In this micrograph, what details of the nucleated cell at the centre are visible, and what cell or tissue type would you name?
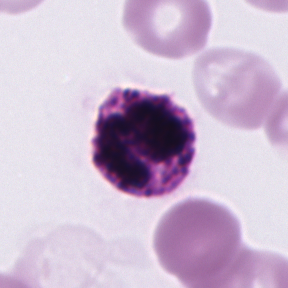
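Round cell; edge slightly bumpy where granules lie at the rim. Nucleus divided into several lobes, filling most of the cell. Coarse dark purple granules scattered over the whole cell, nucleus included. No clear vacuoles. Basophil.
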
